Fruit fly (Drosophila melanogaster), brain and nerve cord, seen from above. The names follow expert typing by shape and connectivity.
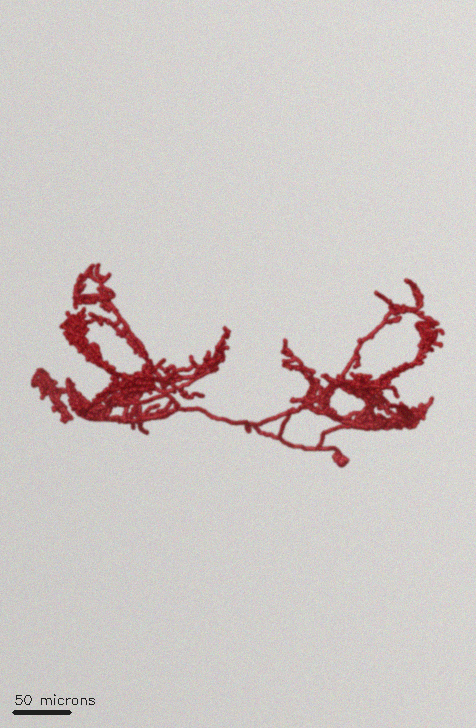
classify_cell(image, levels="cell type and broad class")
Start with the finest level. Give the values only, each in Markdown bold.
**5-HTPMPV01**, **central-brain intrinsic neuron**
